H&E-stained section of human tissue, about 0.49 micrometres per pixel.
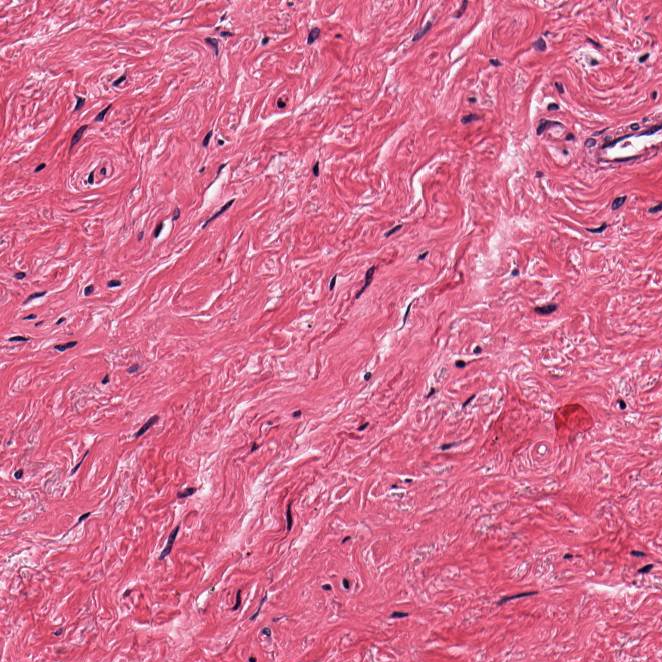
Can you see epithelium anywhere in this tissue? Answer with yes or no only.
No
